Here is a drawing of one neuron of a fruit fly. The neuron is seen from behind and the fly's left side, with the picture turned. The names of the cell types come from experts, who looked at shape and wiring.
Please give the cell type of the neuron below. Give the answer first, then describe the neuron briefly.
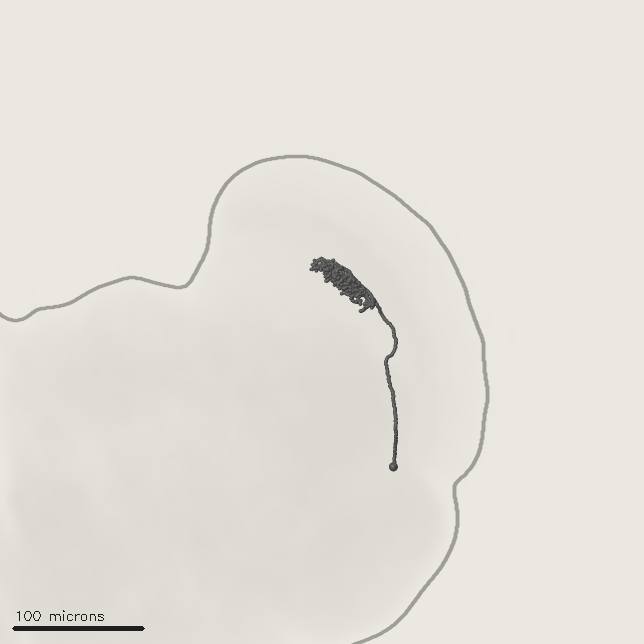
Its cell type is Pm2a. This is an optic-lobe intrinsic neuron. The cell body can be seen at the bottom of the picture. By the scale bar it is about 160 microns tall in this view.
